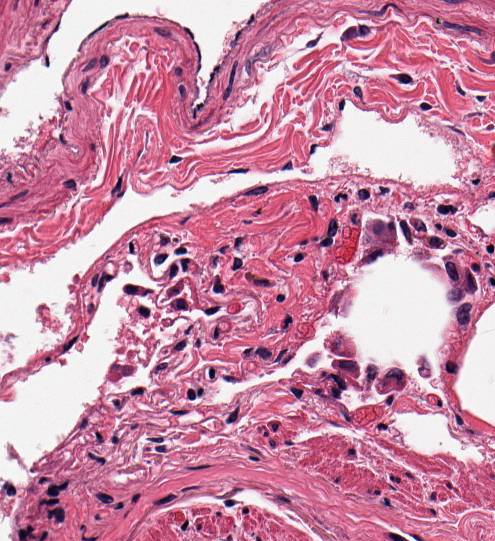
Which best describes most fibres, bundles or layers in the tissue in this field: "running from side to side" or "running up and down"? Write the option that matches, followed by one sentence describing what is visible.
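Running from side to side. A denser, deeper pink band of fibres runs horizontally along the bottom of the field.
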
